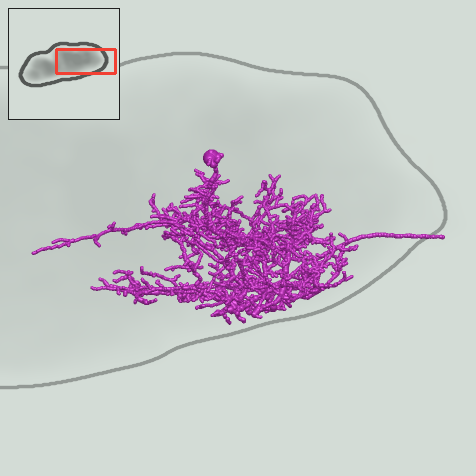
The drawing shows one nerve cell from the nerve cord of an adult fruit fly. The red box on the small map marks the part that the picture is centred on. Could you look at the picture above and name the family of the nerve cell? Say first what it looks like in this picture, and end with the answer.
Dozens of branch ends can be seen. In this view it is wider than it is tall. It is an ascending neuron. Its family is hemilineage 03A.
